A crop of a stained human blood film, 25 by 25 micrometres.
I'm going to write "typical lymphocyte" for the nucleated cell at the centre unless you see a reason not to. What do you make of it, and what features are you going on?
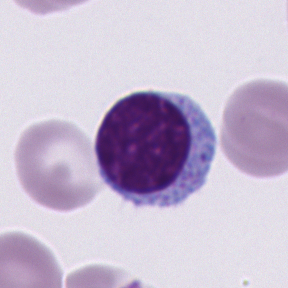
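Nucleus-to-cell proportion: the round nucleus, about 8 micrometres across in a cell of about 11 micrometres, fills about 70% of the cell's area.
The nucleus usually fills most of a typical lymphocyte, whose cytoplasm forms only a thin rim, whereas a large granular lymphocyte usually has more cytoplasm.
This proportion goes with typical lymphocyte rather than large granular lymphocyte. Cytoplasm colour: the cytoplasm is pale blue.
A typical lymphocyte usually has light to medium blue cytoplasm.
This colour goes with typical lymphocyte. Remaining features: the outline is roughly round, the nucleus has no notch or indentation and lies toward the left, the chromatin is dark purple and dense, no distinct nucleoli are visible, and the cytoplasm contains no vacuoles. Verdict: typical lymphocyte fits.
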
